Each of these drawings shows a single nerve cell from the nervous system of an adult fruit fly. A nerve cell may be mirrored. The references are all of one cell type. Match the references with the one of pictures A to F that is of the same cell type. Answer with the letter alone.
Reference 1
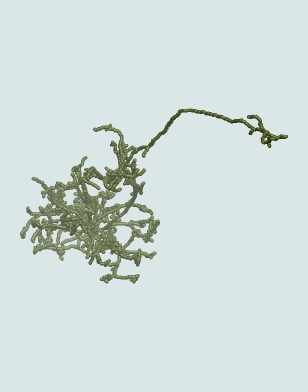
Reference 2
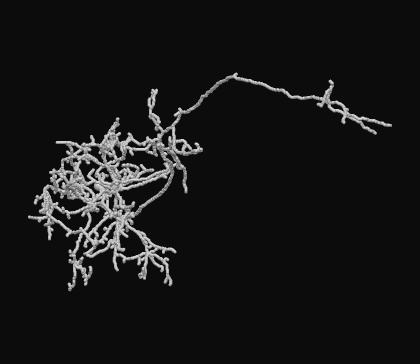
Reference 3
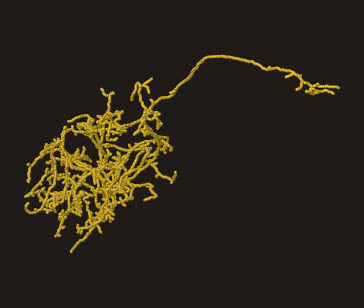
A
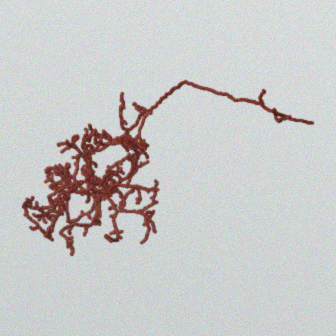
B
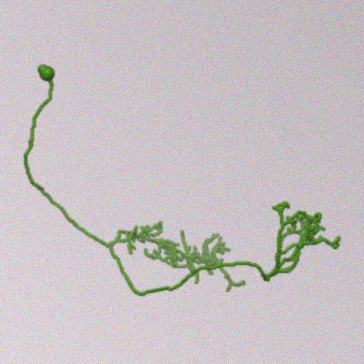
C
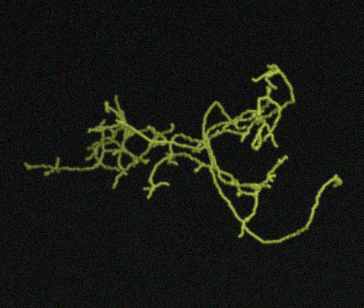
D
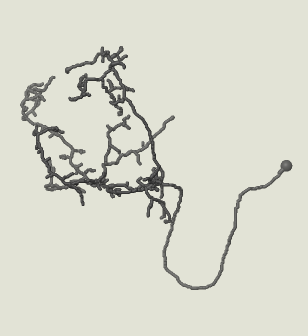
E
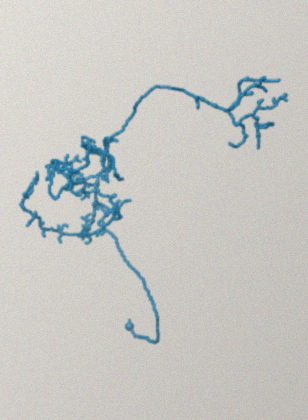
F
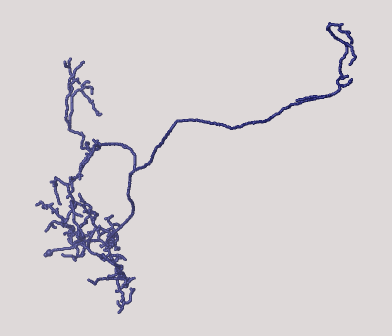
A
